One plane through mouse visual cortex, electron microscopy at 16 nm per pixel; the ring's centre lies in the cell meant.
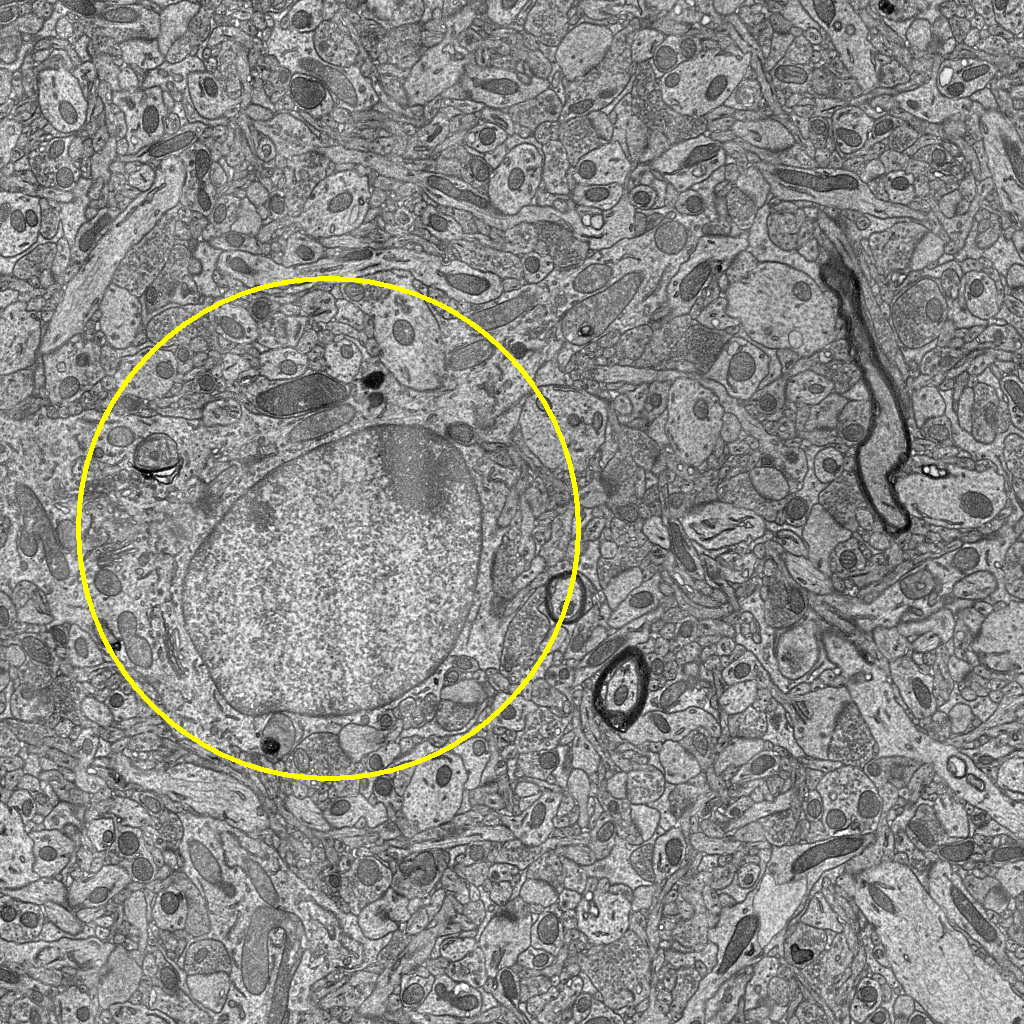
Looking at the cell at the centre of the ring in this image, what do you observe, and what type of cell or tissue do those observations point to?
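Taking the nucleus first: a large oval, shown whole within the ring. Next the envelope, which runs smoothly without deep infoldings. Then the chromatin, pale and finely granular, with no thick dark band along the envelope. Last, a darker, smoother patch in the upper right part of the nucleus. This cell is an astrocyte.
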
